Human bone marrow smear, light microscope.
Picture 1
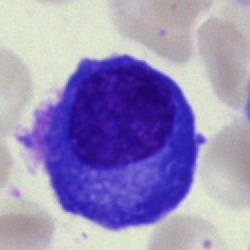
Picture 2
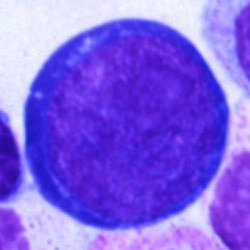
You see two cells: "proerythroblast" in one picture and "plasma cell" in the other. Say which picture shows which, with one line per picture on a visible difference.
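The cell in picture 1 is a plasma cell. The cytoplasm forms a broad band below the nucleus rather than a thin rim.
The cell in picture 2 is a proerythroblast. The cytoplasm forms only a thin rim around the nucleus.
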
